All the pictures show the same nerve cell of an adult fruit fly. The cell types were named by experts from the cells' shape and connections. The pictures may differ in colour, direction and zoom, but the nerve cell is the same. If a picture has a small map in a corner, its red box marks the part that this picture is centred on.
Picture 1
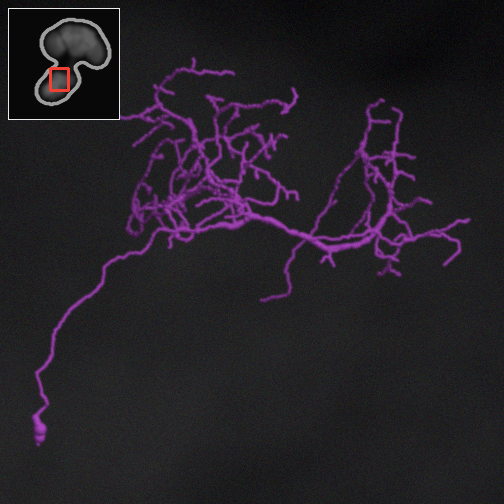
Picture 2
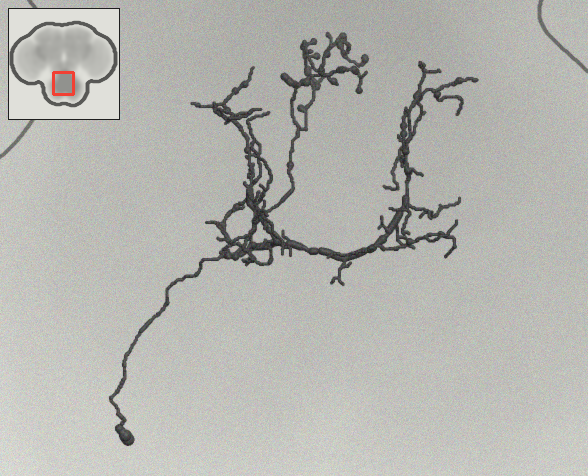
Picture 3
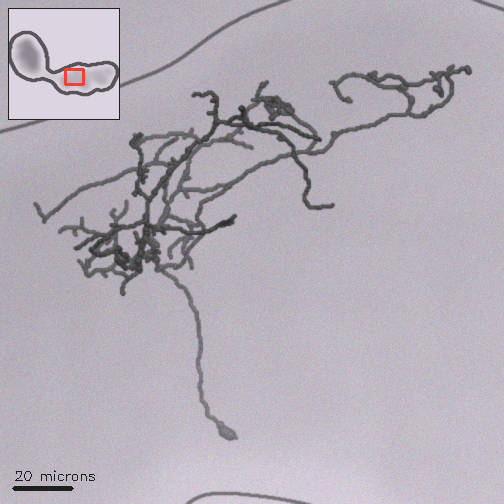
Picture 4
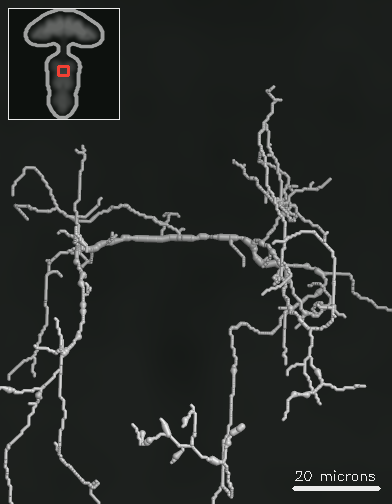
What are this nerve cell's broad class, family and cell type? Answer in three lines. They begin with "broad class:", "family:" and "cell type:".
broad class: nerve-cord intrinsic neuron
family: hemilineage 12A
cell type: IN12A062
